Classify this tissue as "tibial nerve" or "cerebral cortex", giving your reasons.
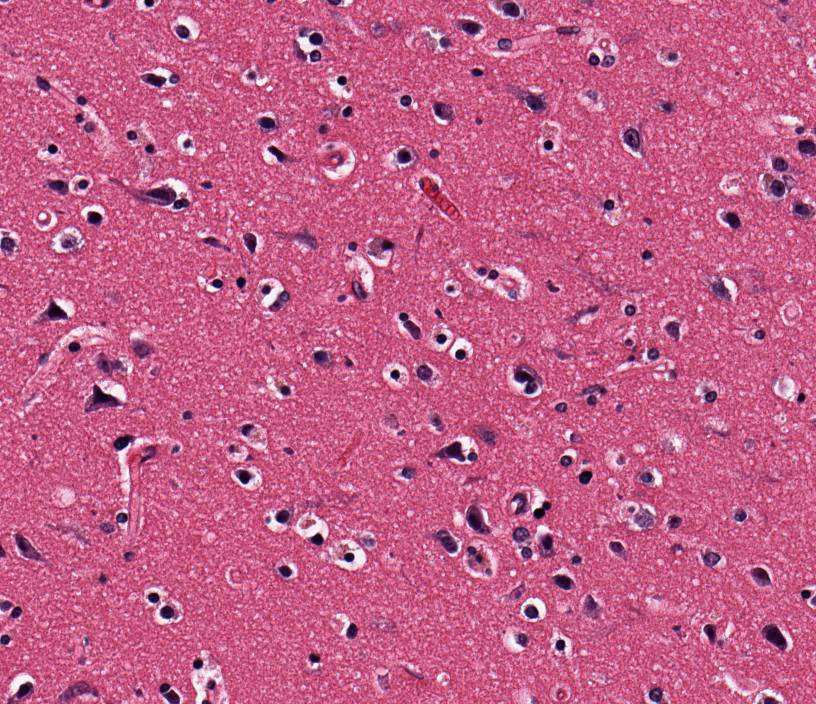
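Cerebral cortex. Deciding feature: larger neurons with triangular cell bodies tapering into a pointed process, scattered among smaller cells.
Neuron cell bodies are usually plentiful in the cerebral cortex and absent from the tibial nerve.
Background: finely granular pink neuropil throughout, with cells lying singly and forming no glands, tubules or other units. No fat cells, muscle fibres or covering epithelium.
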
